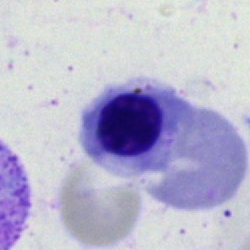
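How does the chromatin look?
Dense, and a very dark purple.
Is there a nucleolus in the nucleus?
Not that I can see.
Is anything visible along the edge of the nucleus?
Yes, a single tiny dark dot at its top edge.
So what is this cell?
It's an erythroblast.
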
